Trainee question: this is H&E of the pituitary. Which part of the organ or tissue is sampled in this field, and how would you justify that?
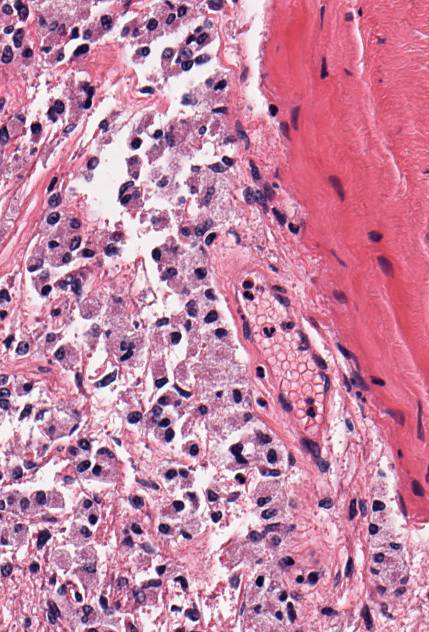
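The field shows the pars distalis. Polygonal cells with finely granular pale pink-purple cytoplasm form loose diffuse sheets across the left and centre, without glands, tubules or lumens.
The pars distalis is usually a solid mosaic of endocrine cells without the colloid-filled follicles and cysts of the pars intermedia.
A dense, deeply eosinophilic band with sparse elongated nuclei occupies the upper right.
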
